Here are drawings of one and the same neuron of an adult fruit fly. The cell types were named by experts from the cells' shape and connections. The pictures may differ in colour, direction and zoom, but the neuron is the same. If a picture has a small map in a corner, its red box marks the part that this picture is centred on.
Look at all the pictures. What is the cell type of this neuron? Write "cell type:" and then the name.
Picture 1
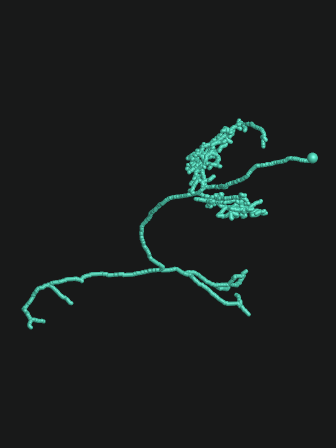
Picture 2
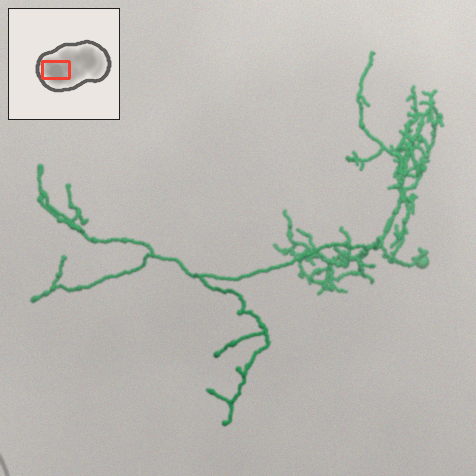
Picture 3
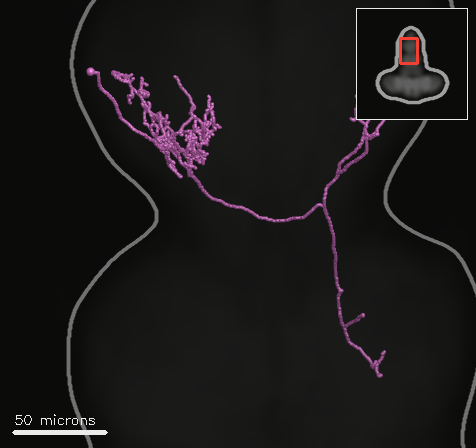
cell type: IN08B092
